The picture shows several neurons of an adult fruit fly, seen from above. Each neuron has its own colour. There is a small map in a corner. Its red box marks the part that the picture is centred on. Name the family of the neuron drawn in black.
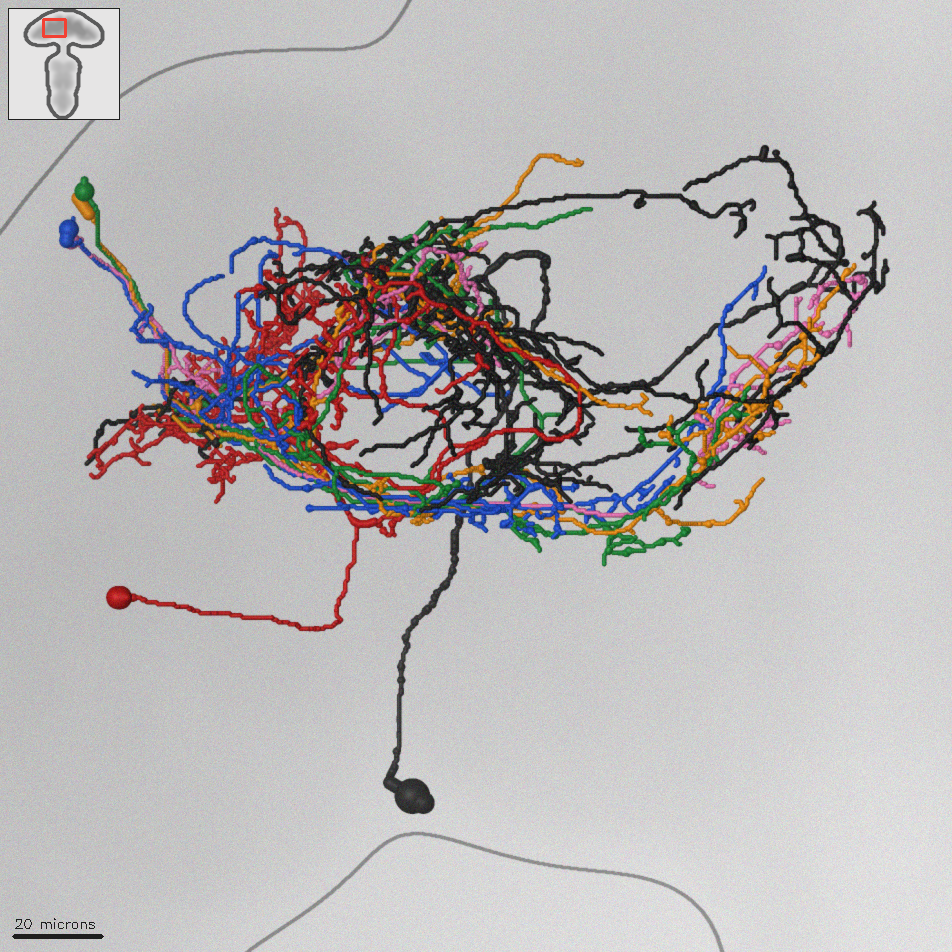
DSKMP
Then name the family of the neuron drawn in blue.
hemilineage SLPal5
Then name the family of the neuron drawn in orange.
hemilineage SLPal5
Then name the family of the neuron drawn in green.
hemilineage SLPal5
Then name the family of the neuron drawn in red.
hemilineage SLPpl1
